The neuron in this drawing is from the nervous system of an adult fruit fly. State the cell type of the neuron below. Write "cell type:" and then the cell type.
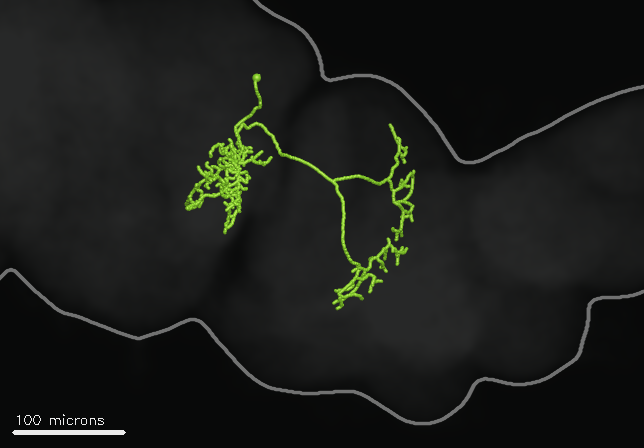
cell type: LPT114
